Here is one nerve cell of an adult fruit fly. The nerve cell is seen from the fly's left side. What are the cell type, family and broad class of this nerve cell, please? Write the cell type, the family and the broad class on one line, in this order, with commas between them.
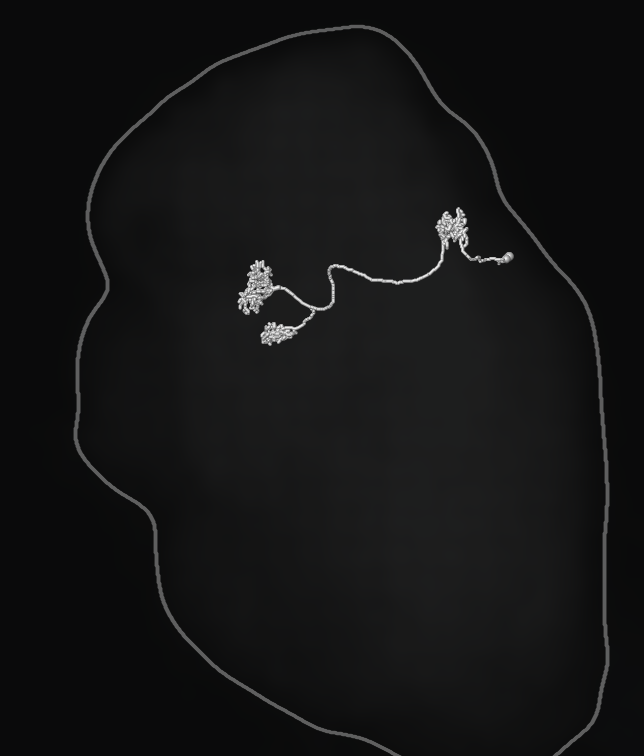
PEN_a(PEN1), class CX, central-brain intrinsic neuron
